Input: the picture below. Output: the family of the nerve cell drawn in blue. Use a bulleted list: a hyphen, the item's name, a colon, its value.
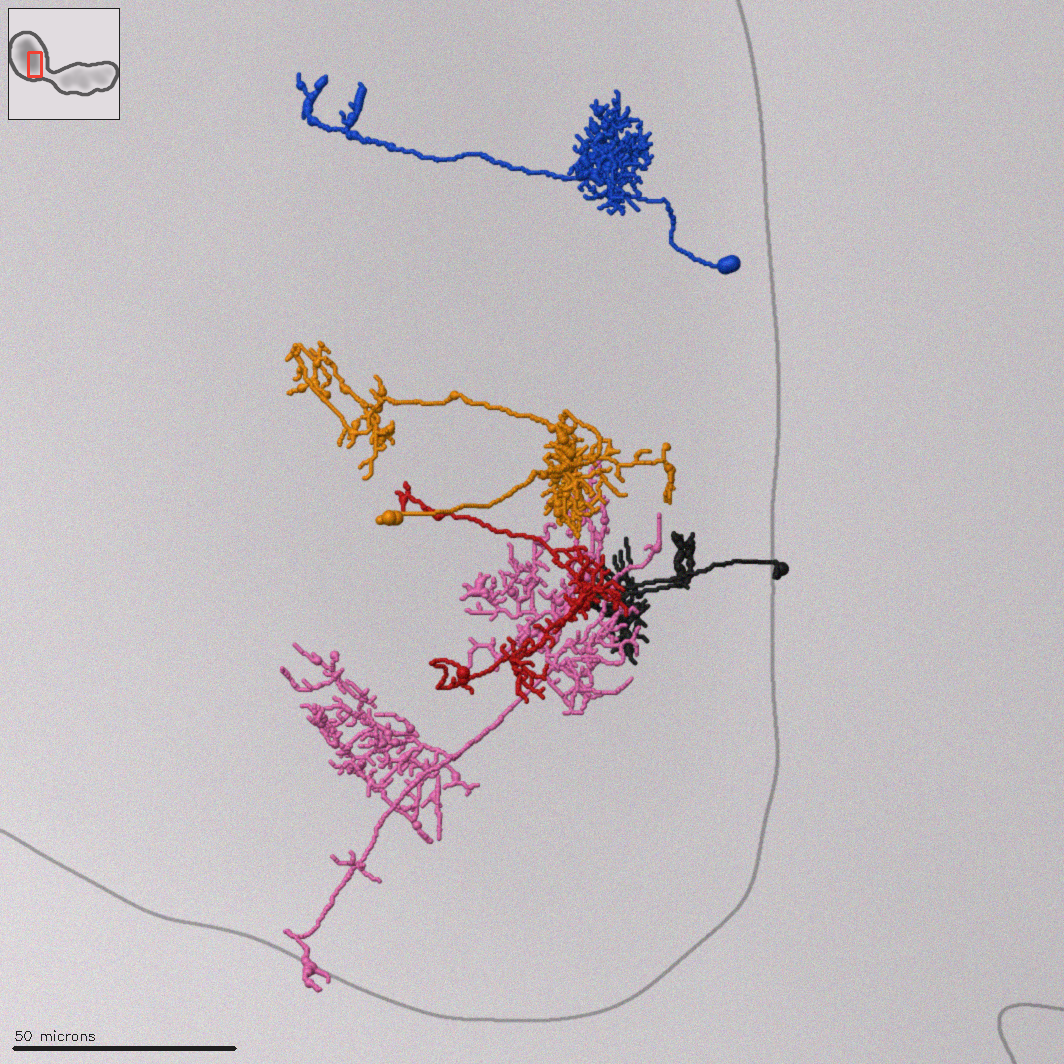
- family: Y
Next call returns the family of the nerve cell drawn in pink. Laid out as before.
- family: TmY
